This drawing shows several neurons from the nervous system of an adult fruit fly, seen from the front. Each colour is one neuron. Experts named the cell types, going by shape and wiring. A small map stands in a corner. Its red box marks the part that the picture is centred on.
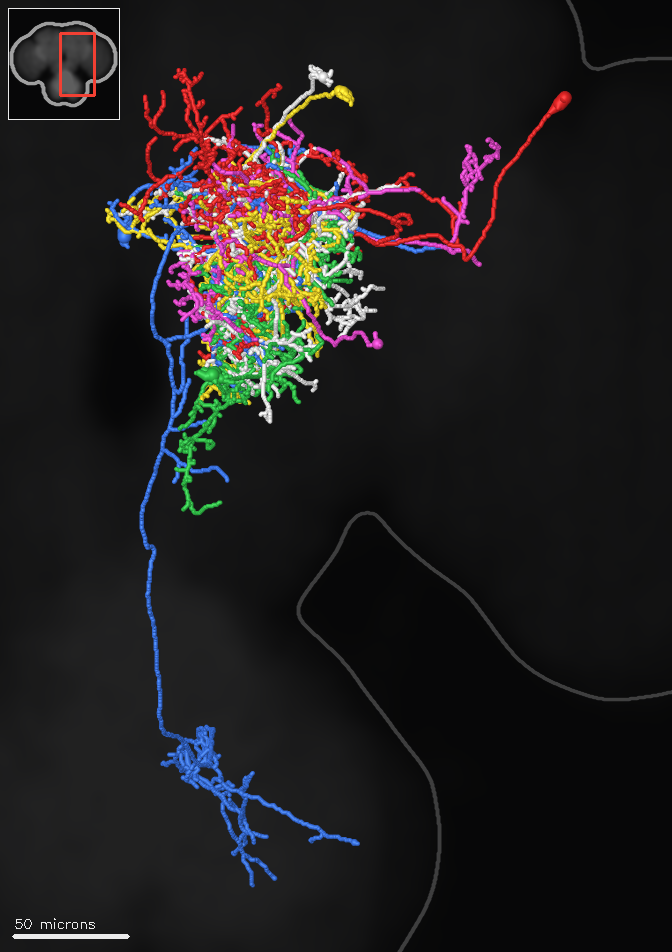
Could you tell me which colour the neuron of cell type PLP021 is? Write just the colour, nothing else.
magenta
